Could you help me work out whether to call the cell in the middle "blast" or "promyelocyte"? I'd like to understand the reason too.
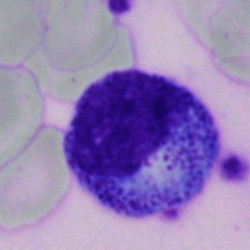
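This is a promyelocyte. The decider is the cytoplasm: many dark purple granules are scattered through it.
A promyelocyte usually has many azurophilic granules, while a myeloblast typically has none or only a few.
The nucleus lies off-centre toward the upper left, with the cytoplasm a pale bluish crescent on the lower right.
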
